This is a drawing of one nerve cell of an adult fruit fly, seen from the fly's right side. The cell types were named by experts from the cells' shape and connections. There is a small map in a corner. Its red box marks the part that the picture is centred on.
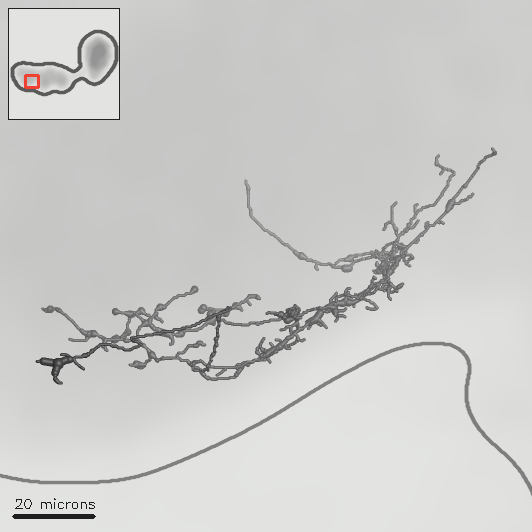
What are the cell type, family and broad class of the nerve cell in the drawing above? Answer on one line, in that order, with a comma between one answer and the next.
IN14A039, hemilineage 14A, nerve-cord intrinsic neuron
